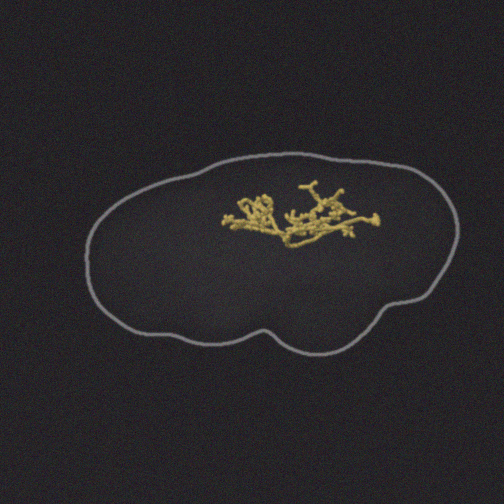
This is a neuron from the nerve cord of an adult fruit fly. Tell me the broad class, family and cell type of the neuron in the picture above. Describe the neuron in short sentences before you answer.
As drawn here it is wider than it is tall. Its broad class is nerve-cord intrinsic neuron. The family is hemilineage 11A. The cell type is IN11A028.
